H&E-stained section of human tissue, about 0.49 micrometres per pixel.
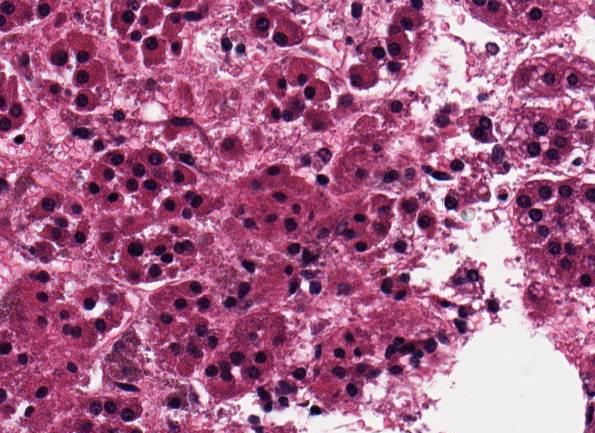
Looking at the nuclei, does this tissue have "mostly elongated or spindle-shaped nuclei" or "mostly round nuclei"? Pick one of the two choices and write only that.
Mostly round nuclei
